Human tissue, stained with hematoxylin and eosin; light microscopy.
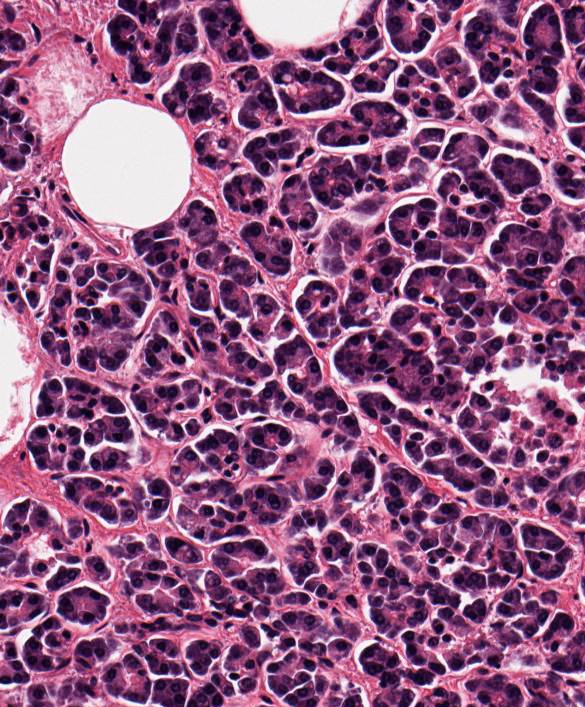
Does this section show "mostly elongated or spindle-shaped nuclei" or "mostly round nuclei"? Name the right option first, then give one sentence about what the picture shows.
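Mostly round nuclei. The nuclei in the clusters are round and darkly stained.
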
